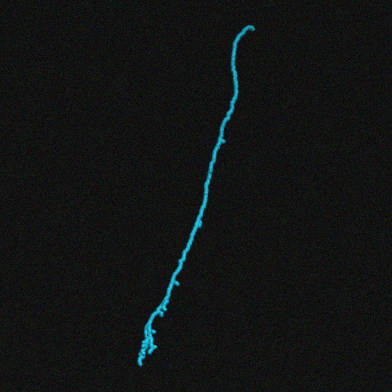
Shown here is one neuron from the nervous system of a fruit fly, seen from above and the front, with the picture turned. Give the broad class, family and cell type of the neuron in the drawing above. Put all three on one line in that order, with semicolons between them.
sensory neuron entering the nerve cord; class mechanosensory proprioceptive; SNpp58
